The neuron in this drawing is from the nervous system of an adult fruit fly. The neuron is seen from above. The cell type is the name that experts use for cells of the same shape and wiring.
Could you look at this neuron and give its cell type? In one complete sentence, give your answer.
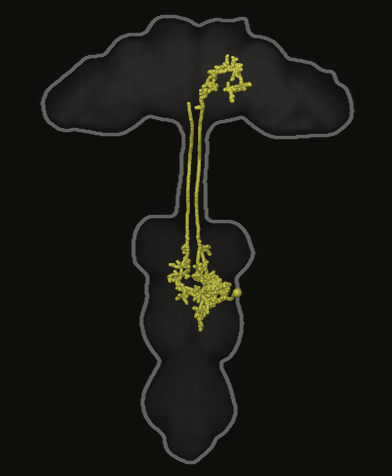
The neuron here falls under cell type AN09B024.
